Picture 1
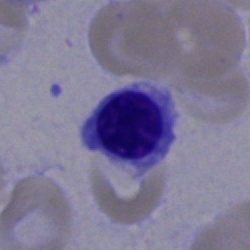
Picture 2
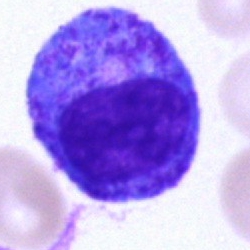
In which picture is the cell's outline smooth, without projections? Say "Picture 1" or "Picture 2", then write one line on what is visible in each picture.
Picture 2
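In picture 1: The cell outline is irregular and ragged on the right side.
In picture 2: The cell outline is round to slightly oval and smooth.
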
